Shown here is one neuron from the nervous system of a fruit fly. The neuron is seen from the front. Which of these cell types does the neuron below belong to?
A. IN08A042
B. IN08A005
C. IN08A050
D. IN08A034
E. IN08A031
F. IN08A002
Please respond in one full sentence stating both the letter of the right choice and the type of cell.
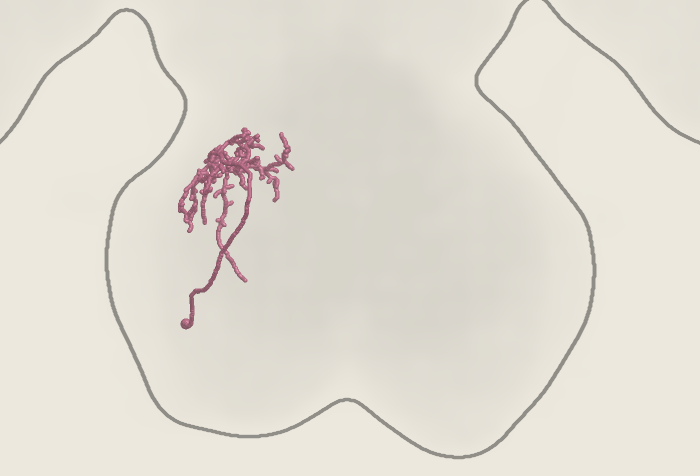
For cell type, option E, IN08A031, applies to the neuron.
